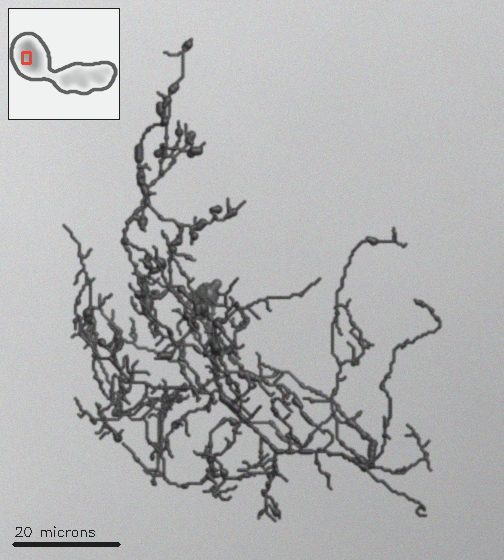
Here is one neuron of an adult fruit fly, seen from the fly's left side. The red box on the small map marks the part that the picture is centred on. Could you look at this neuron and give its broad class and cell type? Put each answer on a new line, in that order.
central-brain intrinsic neuron
AVLP381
